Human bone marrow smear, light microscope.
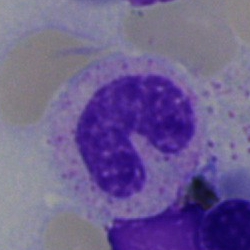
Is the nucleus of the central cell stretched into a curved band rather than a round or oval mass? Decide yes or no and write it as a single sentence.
Yes, its nucleus forms a curved band and has no separate lobes.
